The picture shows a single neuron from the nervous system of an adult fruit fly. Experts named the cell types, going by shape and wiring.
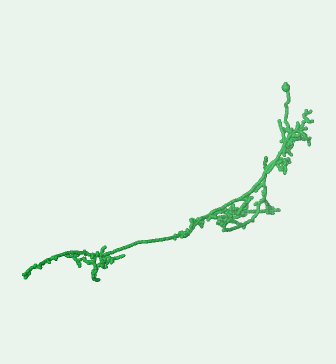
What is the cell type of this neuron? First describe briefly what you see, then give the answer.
Its cell body lies at the upper right of the picture. In this view it is wider than it is tall. This is a nerve-cord intrinsic neuron. It is of cell type IN09A032.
